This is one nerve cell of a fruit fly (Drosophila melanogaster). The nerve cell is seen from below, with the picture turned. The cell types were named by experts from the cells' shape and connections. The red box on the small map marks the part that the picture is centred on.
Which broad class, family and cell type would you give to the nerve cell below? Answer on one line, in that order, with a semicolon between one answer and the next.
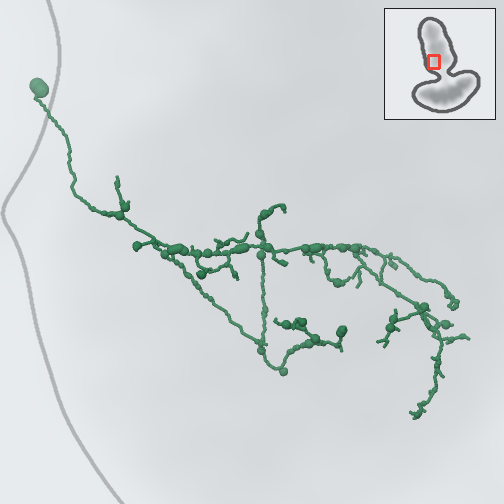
nerve-cord intrinsic neuron; hemilineage 20A.22A; IN20A.22A089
